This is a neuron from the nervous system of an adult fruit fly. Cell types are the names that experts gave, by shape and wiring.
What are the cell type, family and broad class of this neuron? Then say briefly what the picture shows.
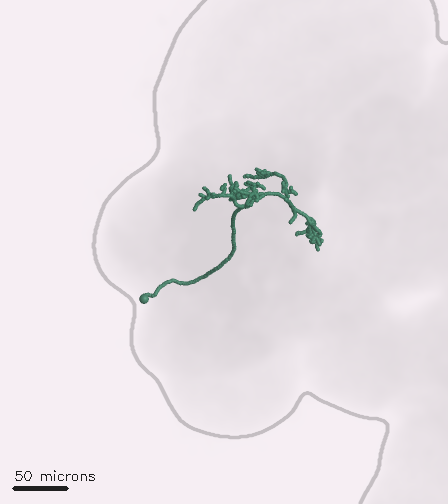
The cell type is IN06B079. Its family is hemilineage 06B. Its broad class is nerve-cord intrinsic neuron. From left to right in the picture it spans about 170 microns. In this view it is wider than it is tall.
